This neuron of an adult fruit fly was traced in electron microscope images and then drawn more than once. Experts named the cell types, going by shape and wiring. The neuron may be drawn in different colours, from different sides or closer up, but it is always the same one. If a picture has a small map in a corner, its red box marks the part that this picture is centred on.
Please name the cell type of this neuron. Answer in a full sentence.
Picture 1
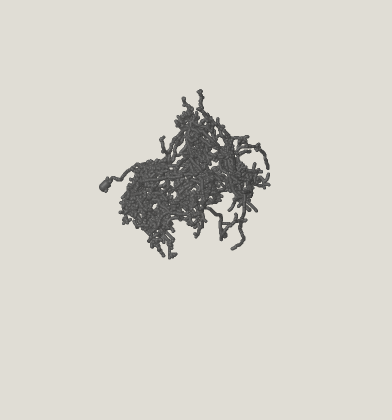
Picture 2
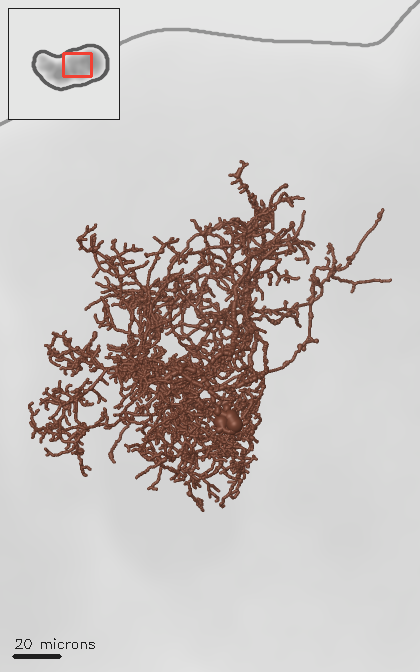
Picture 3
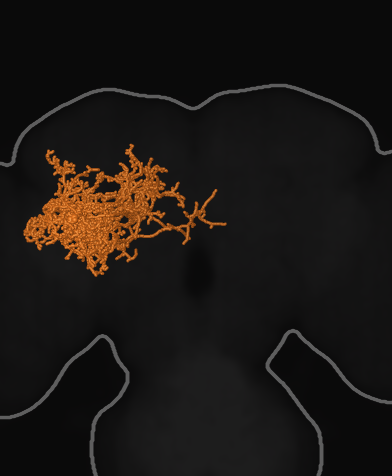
The cell type is AVLP280.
